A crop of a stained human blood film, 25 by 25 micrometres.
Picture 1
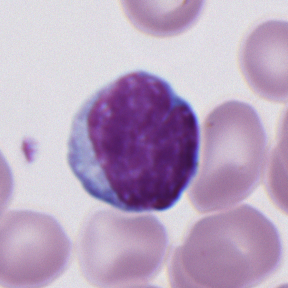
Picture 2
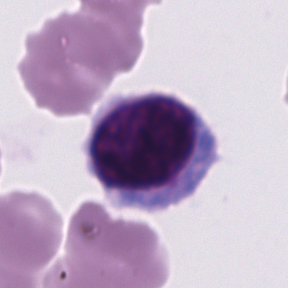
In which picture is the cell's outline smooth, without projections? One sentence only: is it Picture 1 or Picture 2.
In Picture 1, the edge of the cell is smooth, not rough.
